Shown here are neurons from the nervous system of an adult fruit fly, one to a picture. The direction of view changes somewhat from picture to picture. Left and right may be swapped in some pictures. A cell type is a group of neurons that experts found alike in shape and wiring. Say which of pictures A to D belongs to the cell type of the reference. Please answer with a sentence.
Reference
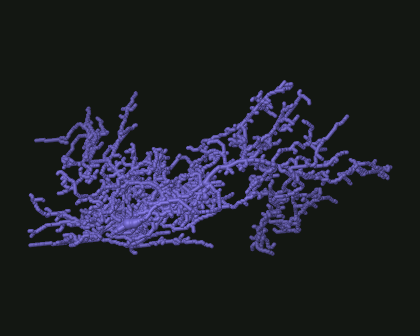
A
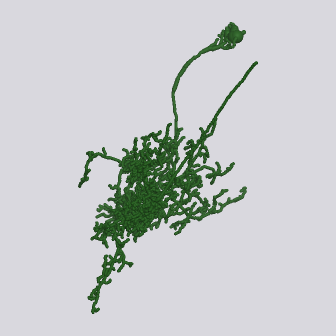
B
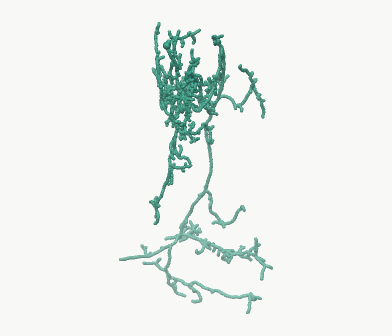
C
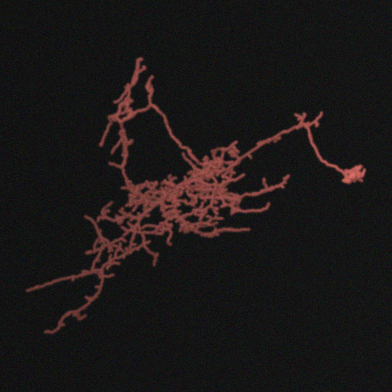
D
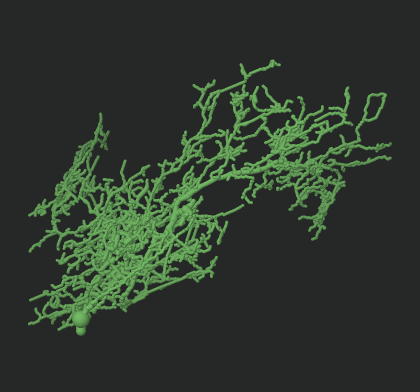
Picture D is of the same cell type.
